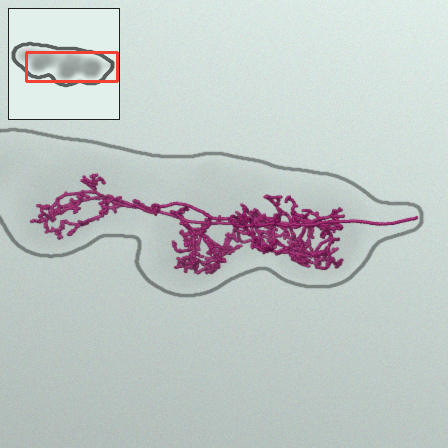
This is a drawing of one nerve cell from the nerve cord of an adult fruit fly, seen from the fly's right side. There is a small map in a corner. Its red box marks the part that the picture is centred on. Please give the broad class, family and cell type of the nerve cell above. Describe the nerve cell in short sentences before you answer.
As drawn here it is more than twice as wide as it is tall. Its broad class is ascending neuron. Its family is hemilineage 08B. It is of cell type AN08B013.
